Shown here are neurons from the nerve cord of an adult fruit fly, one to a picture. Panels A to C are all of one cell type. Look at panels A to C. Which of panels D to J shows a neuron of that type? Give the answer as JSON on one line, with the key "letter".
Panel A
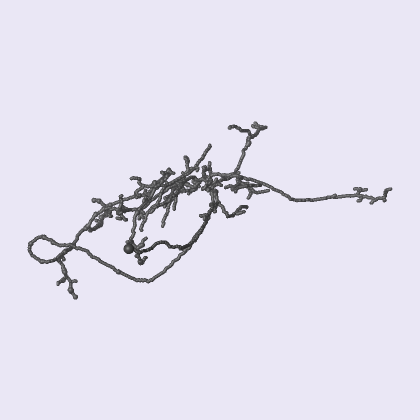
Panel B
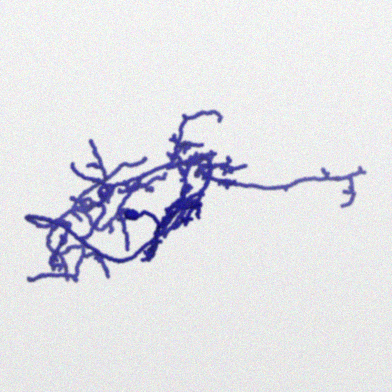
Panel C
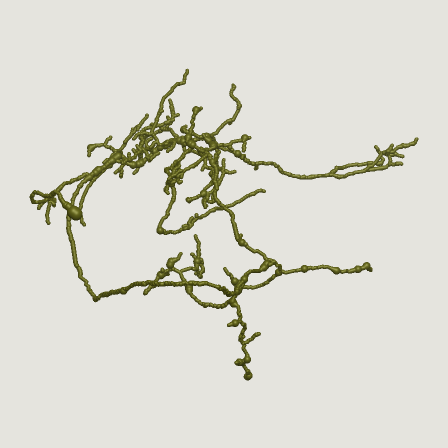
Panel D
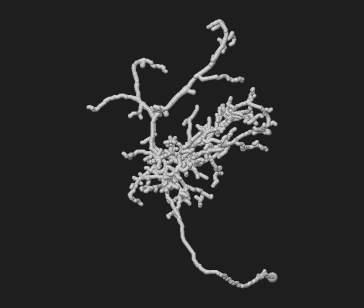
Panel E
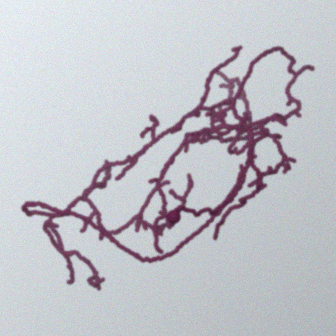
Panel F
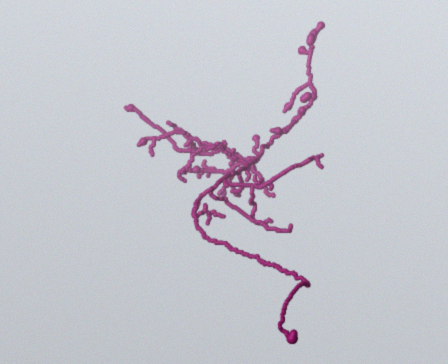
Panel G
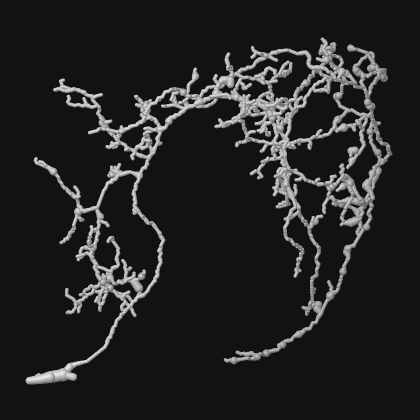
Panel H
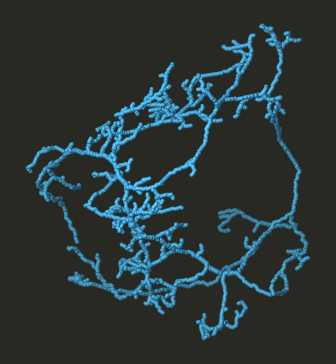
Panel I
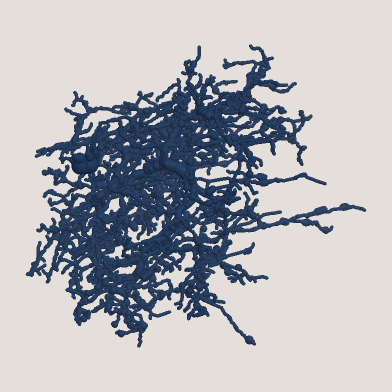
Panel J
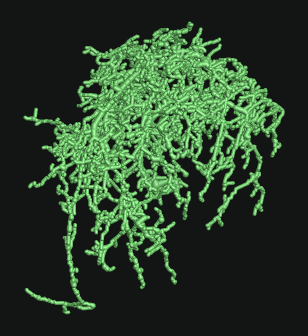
{"letter": "E"}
